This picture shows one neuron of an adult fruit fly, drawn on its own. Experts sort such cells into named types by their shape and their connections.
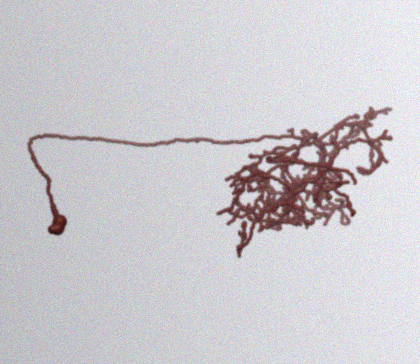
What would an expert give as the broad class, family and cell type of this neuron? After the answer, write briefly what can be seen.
It is a central-brain intrinsic neuron. The family is hemilineage MD3. Its cell type is AMMC030. Its cell body lies on the left of the picture. Dozens of branch ends can be seen.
